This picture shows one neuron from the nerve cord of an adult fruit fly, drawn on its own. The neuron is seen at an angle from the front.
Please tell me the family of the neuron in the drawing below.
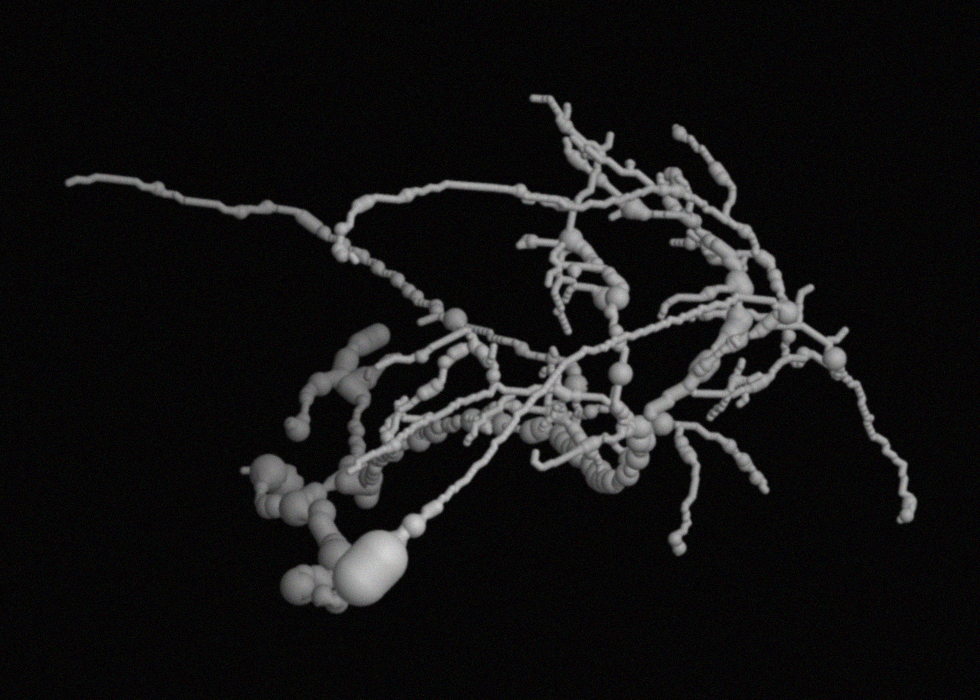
hemilineage 19A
